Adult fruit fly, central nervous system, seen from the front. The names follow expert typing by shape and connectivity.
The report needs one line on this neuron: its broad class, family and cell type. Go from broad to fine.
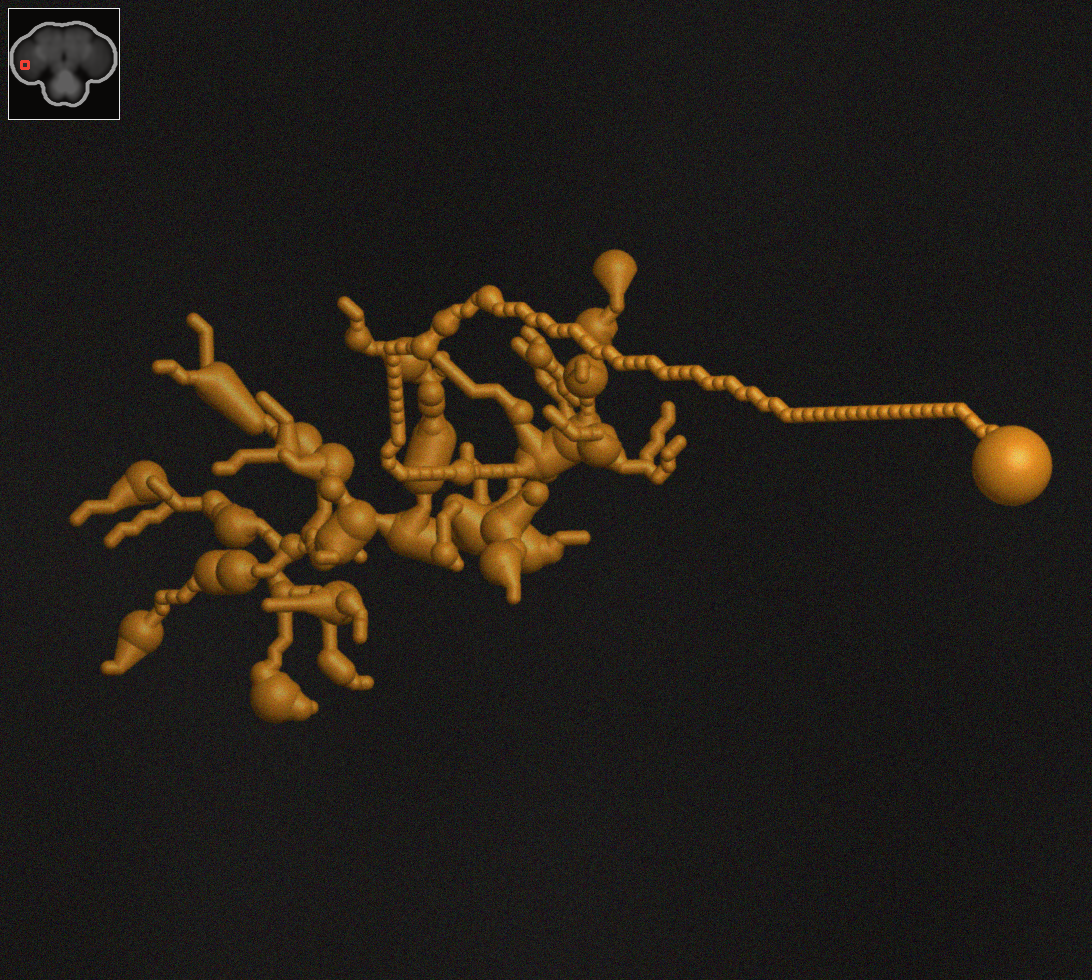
optic-lobe intrinsic neuron; Dm; Dm15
